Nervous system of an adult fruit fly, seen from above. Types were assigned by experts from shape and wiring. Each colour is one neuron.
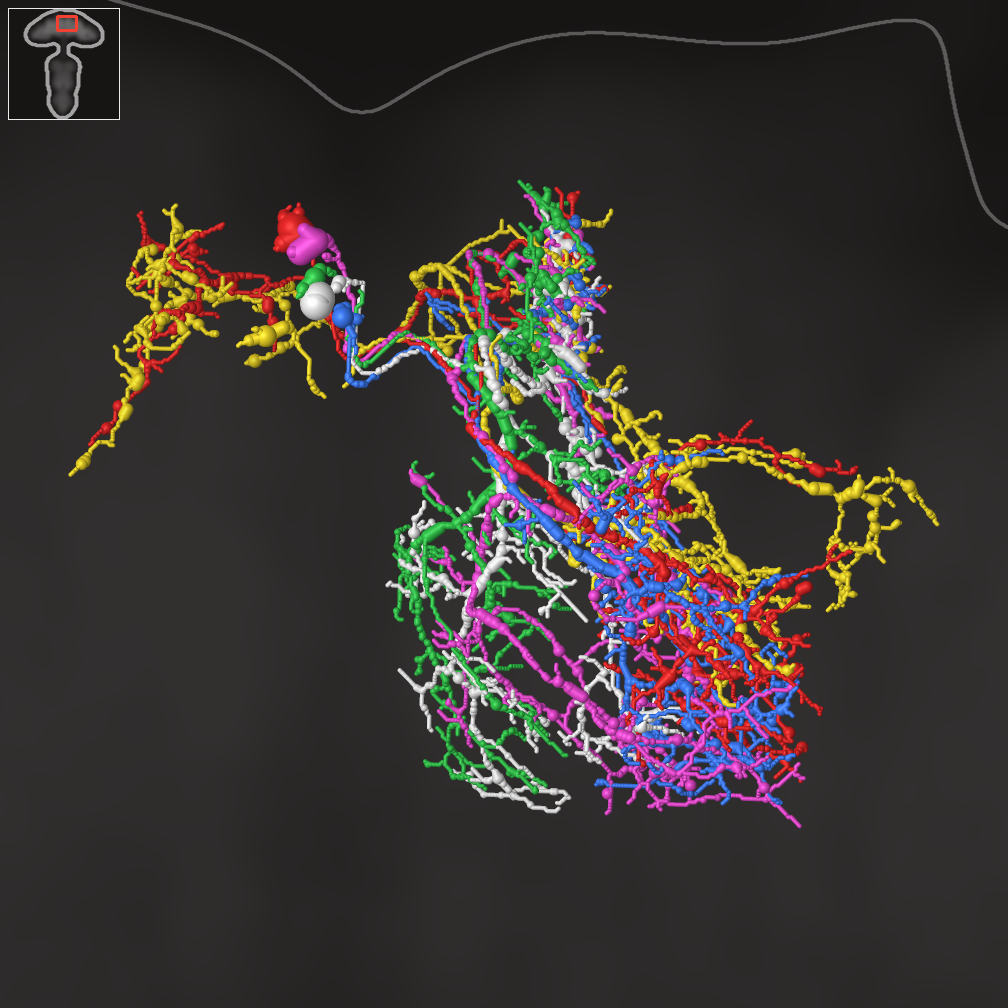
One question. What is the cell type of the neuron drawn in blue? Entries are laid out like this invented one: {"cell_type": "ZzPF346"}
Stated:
{"cell_type": "SMP125"}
